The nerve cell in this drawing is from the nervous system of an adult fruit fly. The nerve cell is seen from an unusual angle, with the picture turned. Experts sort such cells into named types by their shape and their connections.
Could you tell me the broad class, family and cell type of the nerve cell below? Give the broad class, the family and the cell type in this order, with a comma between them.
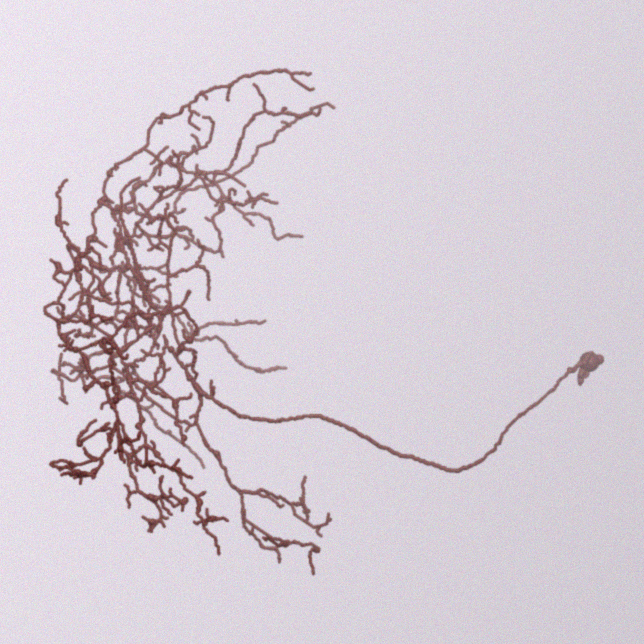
central-brain intrinsic neuron, hemilineage VLPa1_medial, SMP160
